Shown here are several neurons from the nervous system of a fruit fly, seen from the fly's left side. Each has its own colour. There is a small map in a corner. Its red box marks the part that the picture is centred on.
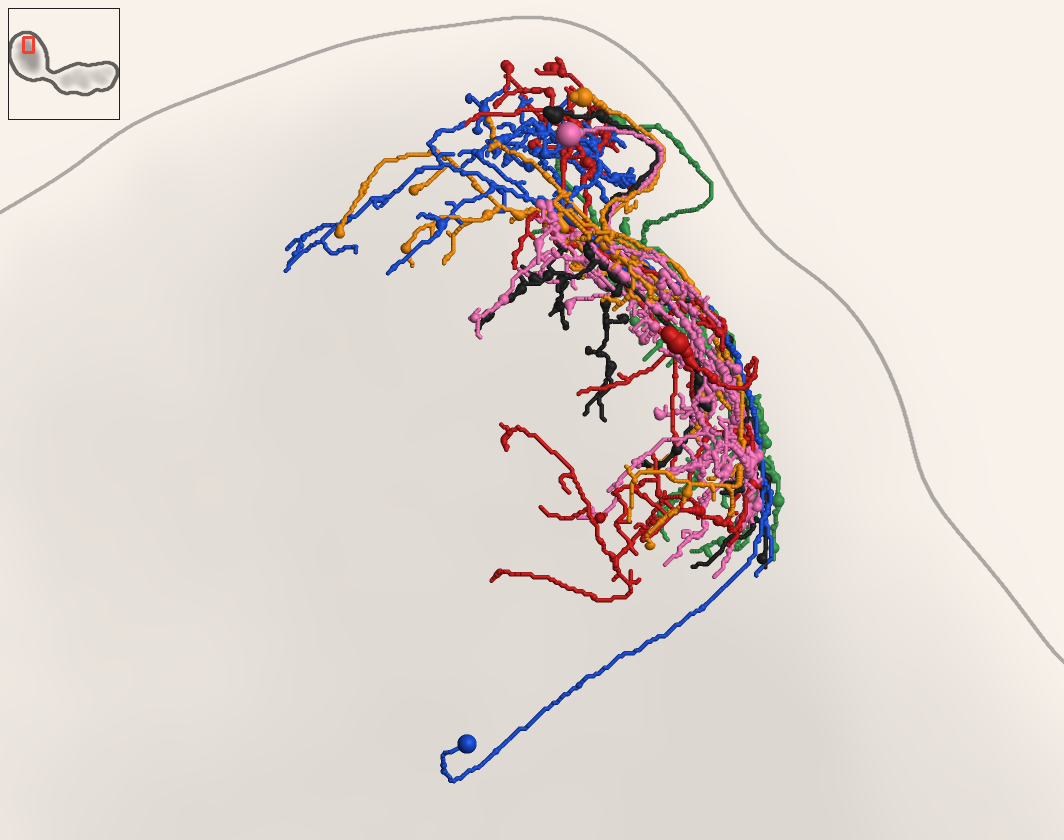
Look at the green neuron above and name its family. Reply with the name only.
hemilineage LHd2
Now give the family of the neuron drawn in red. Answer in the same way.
hemilineage LHp2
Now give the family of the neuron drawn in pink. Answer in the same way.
hemilineage LHd2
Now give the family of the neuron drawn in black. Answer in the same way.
hemilineage LHd2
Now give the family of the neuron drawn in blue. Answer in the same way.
hemilineage SLPpl3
